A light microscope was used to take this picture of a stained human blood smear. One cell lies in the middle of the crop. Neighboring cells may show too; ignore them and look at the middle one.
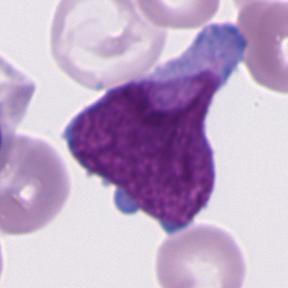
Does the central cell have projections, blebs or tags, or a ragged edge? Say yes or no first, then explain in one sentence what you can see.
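Yes. Small pale blue blebs bulge from the lower border of the cell.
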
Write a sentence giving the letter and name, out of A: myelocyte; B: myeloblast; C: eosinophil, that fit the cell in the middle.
The cell in the center of this crop is a myeloblast, so option B is the one to pick.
